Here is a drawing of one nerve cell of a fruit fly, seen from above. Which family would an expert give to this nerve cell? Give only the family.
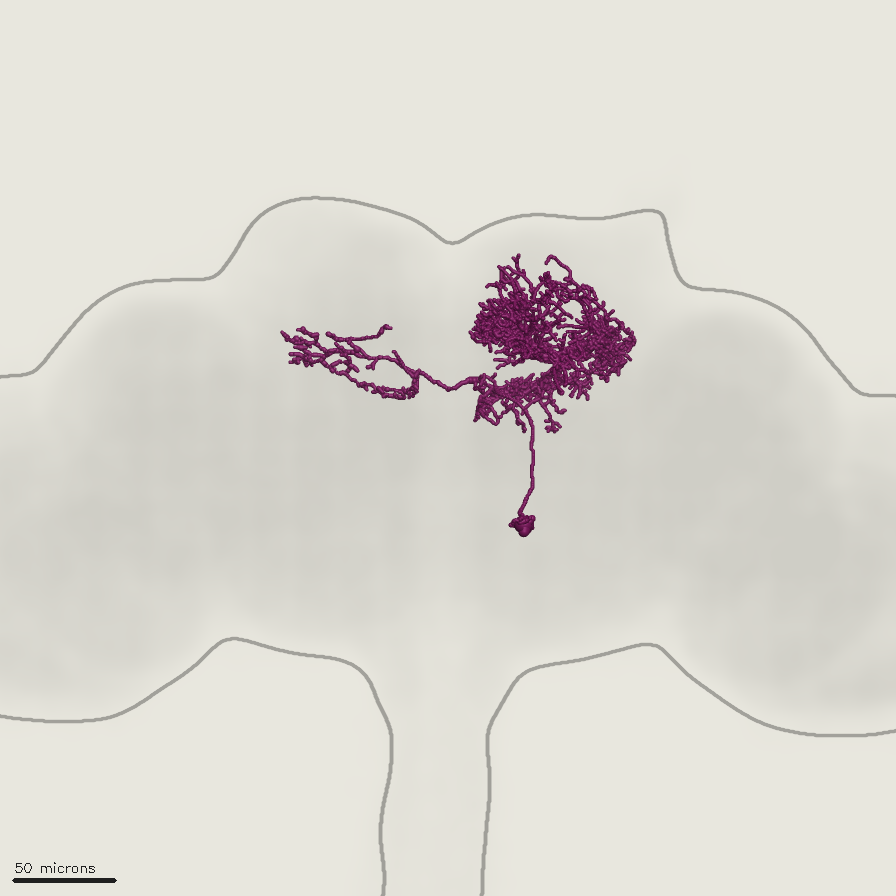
MBON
